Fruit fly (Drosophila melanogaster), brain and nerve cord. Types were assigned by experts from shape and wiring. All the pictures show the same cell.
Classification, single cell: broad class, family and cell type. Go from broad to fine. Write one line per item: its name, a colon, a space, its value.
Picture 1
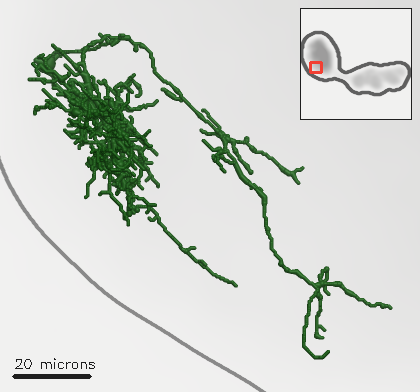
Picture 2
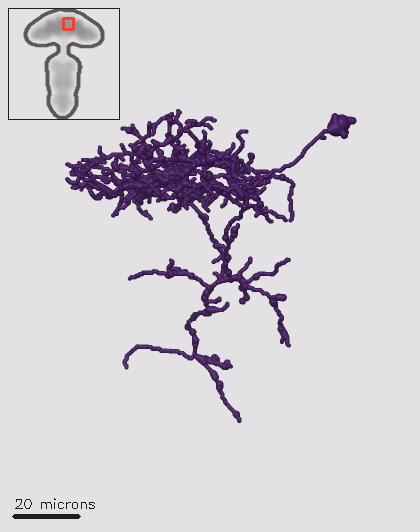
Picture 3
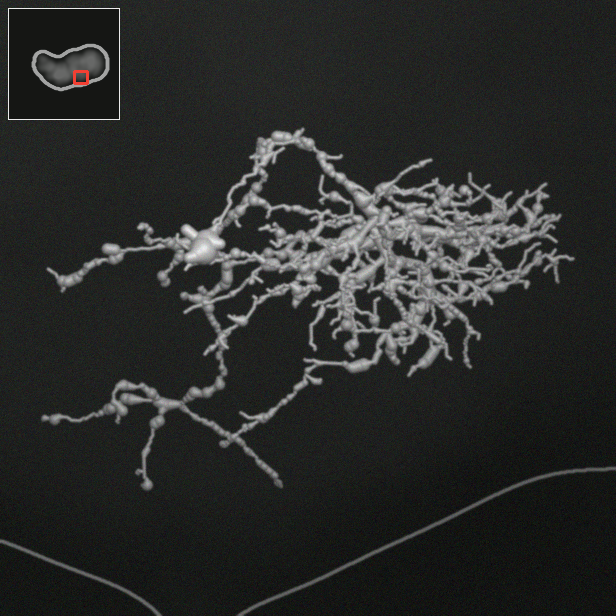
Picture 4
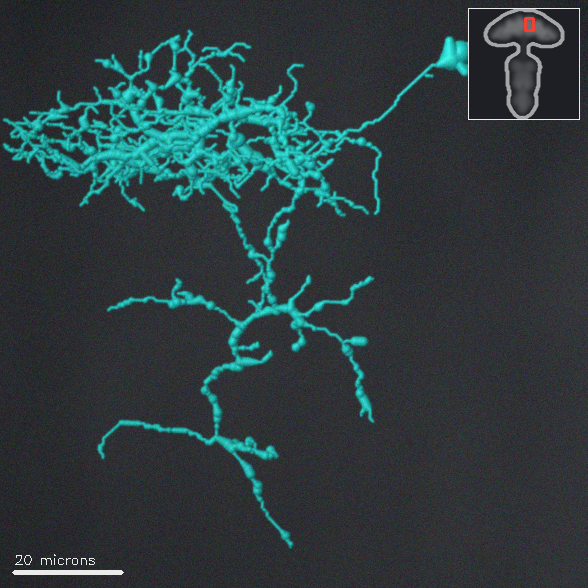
broad class: central-brain intrinsic neuron
family: hemilineage TRdl_b
cell type: GNG172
